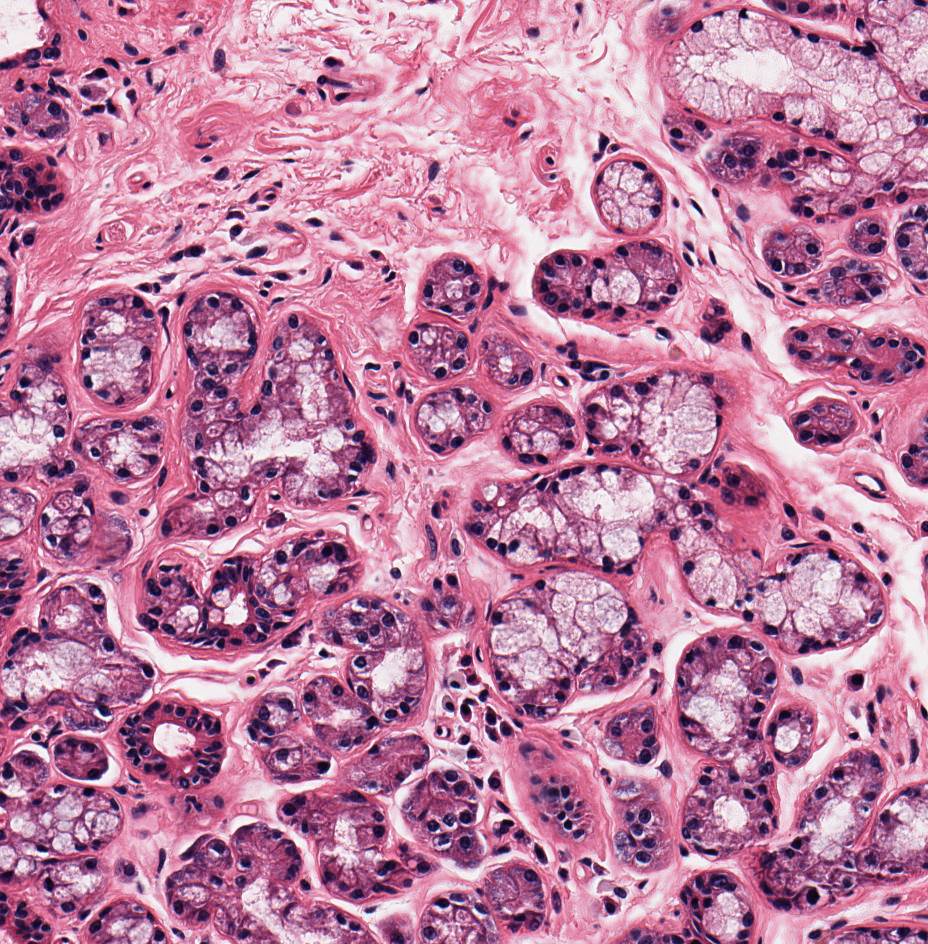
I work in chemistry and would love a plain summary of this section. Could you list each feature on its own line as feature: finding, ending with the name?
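Pale acini: the majority, pale foamy bubbly cytoplasm
Nuclei in pale acini: small, dark, basal, along outer edge
Other acini: a minority, purplish granular cytoplasm, not foamy
Between acini: thin pink collagen bands, scattered spindle-shaped nuclei
Tissue: minor salivary gland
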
